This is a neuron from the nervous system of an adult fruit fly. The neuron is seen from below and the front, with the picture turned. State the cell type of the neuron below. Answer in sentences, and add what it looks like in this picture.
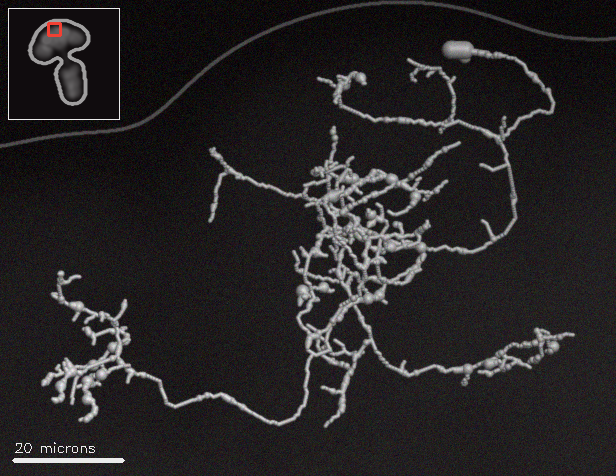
The cell type is PAM08. This is a central-brain intrinsic neuron. It is in the brain and does not reach the nerve cord. The cell body can be seen at the upper right of the picture. Dozens of branch ends can be seen.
